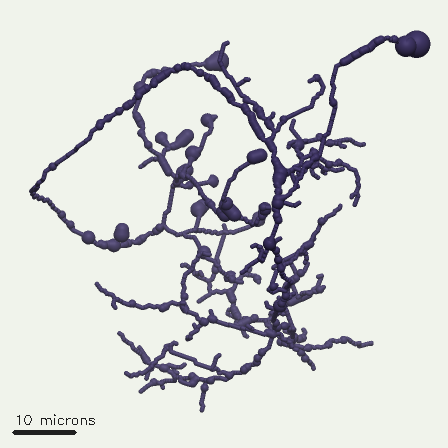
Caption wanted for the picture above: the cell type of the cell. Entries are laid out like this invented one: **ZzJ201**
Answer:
**IN09A071**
